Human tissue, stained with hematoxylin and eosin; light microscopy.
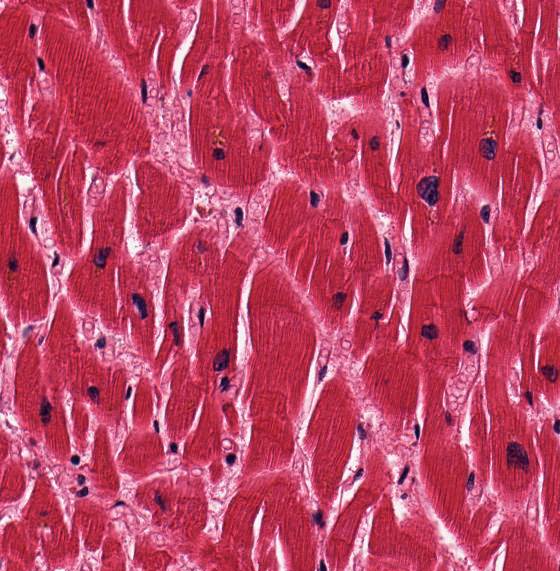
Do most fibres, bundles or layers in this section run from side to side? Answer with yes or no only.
No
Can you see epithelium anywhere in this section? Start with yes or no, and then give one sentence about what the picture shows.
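No. No epithelium or glands are present anywhere in the field.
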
